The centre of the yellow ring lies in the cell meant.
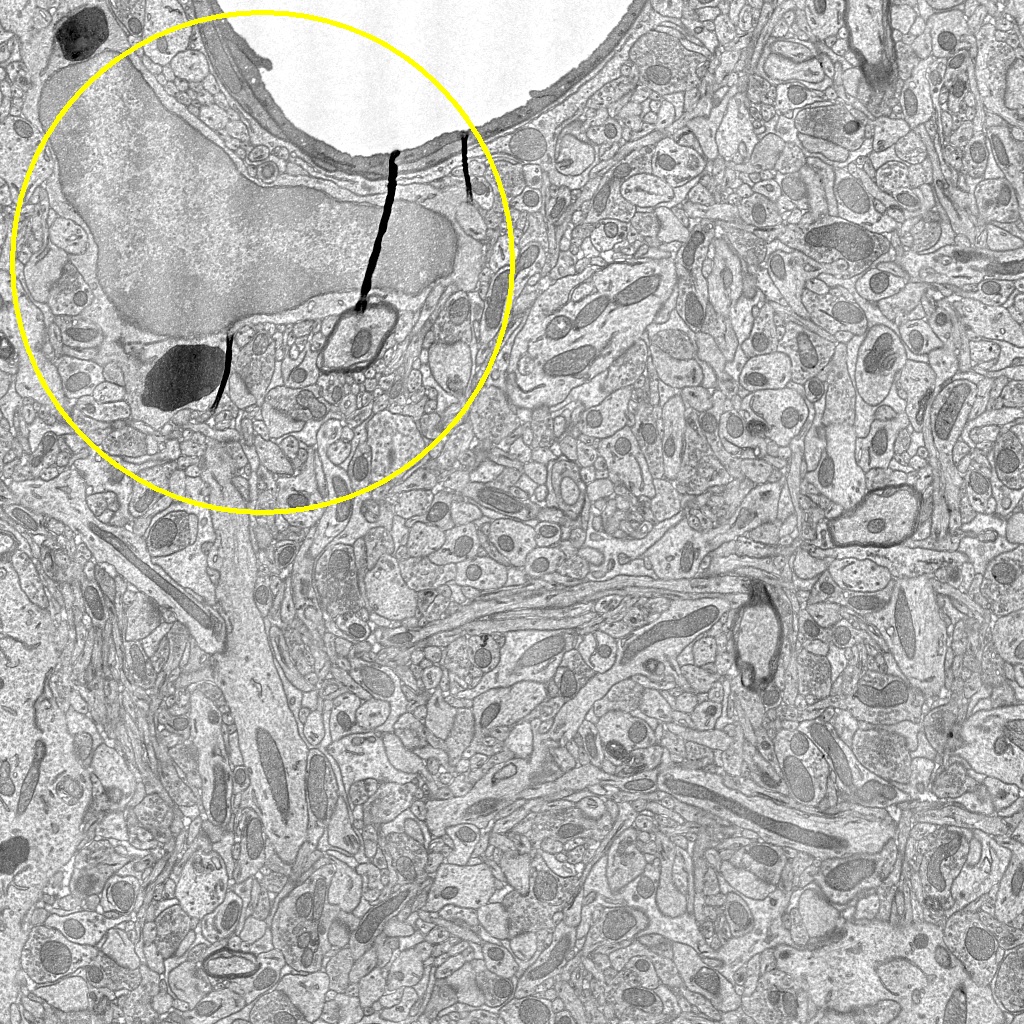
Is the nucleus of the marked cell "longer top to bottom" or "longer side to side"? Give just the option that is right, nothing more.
Longer side to side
